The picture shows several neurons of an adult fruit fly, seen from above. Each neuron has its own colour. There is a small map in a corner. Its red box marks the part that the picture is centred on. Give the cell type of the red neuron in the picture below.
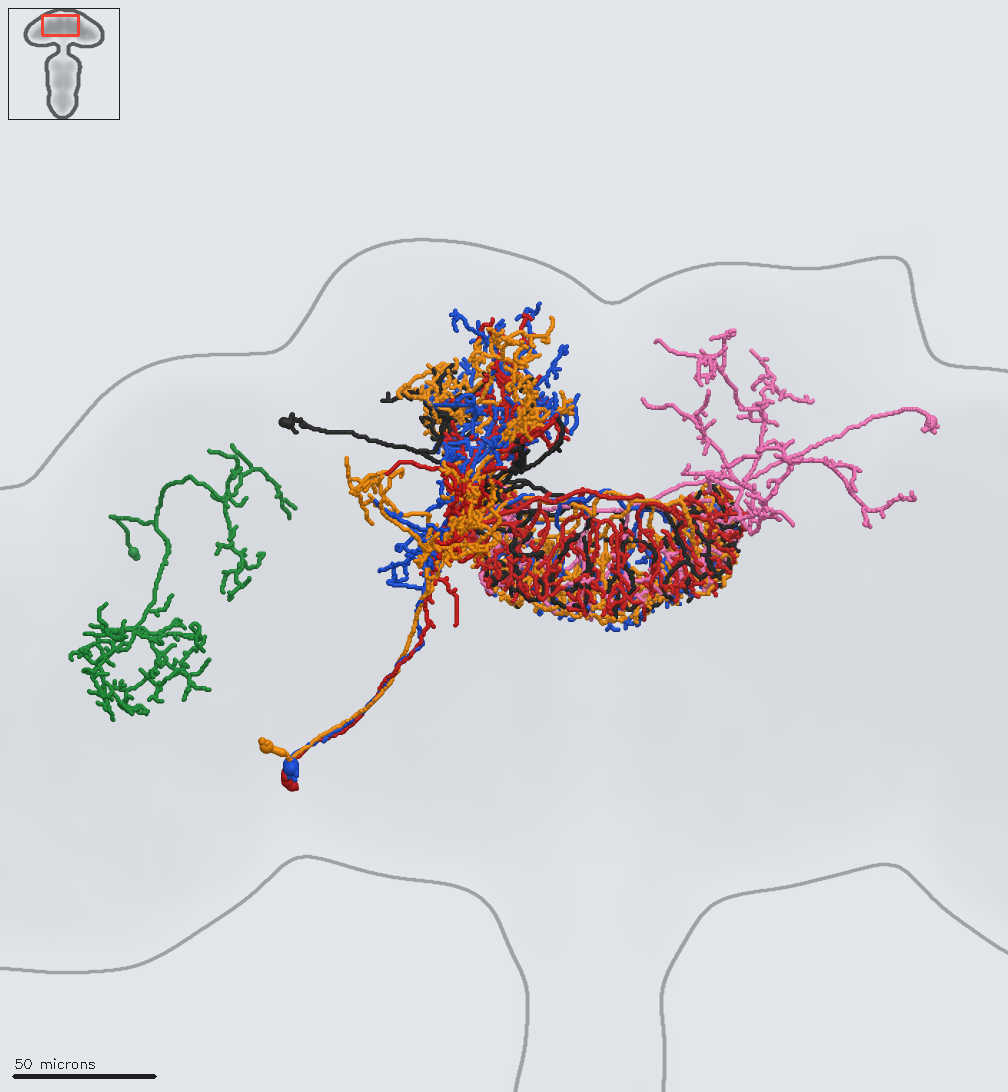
FB5I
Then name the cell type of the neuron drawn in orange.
FB5H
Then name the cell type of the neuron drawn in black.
FB5O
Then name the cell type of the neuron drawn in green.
LHAV1a4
